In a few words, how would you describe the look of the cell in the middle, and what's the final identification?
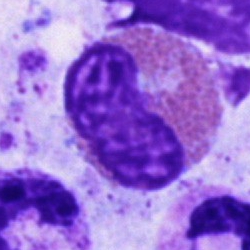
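Start with where the nucleus sits: off-centre, toward the lower left of the cell. Now look at its chromatin, which is coarse and clumped, with paler gaps between the dark purple strands. Most of the cytoplasm lies to the upper right of the nucleus, and granules densely fill the part of it you can see. This cell is an eosinophil.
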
